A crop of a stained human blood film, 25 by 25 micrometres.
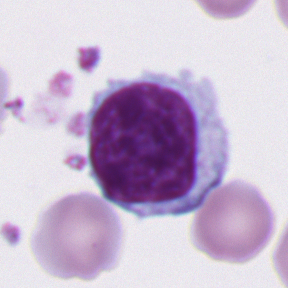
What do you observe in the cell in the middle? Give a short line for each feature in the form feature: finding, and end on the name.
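Border: ragged, with fine irregular projections, it seems
Nucleoli: none I can clearly make out in the nucleus
Cytoplasm: pale grey-blue
Granules: no distinct ones in the cytoplasm, as far as I can tell
Name: typical lymphocyte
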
